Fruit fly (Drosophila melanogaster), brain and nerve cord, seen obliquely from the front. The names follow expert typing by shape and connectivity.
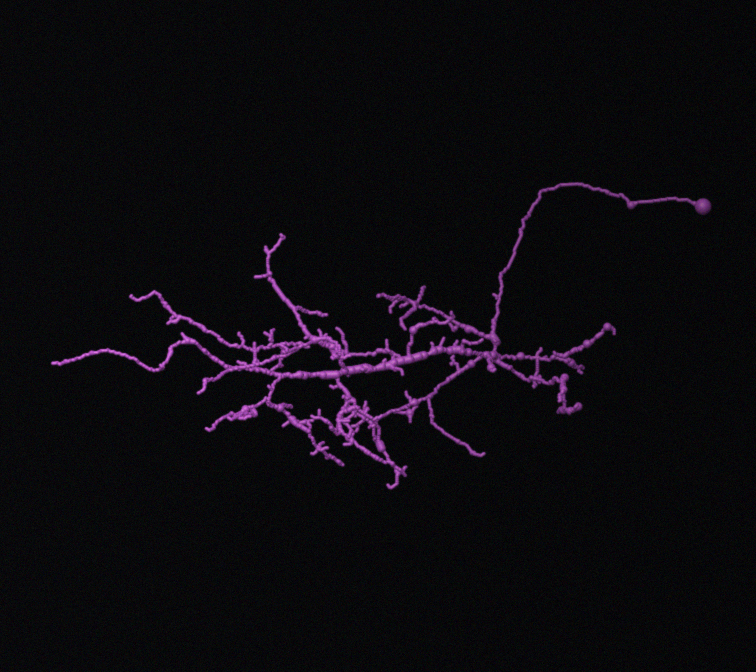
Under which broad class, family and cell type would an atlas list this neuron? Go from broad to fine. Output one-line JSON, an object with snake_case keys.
{"broad_class": "nerve-cord intrinsic neuron", "family": "hemilineage 20A.22A", "cell_type": "IN20A.22A073"}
